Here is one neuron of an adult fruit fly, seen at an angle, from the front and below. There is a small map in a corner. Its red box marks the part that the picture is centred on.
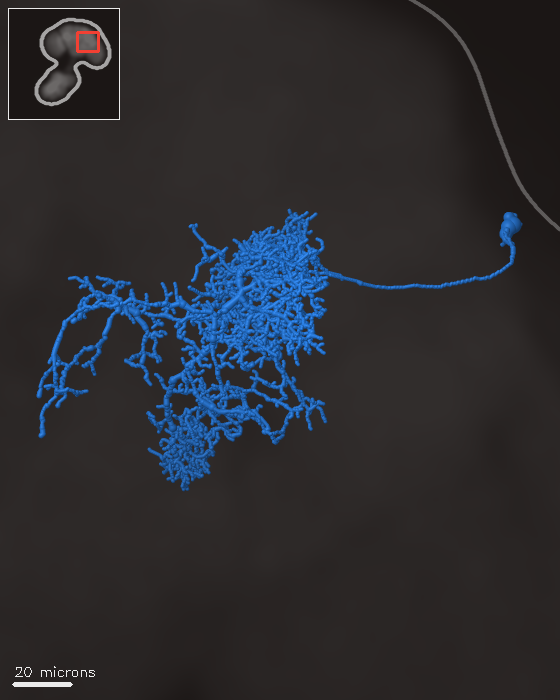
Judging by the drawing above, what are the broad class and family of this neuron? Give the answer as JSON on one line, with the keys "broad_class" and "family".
{"broad_class": "central-brain intrinsic neuron", "family": "hemilineage VLPl2_medial"}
